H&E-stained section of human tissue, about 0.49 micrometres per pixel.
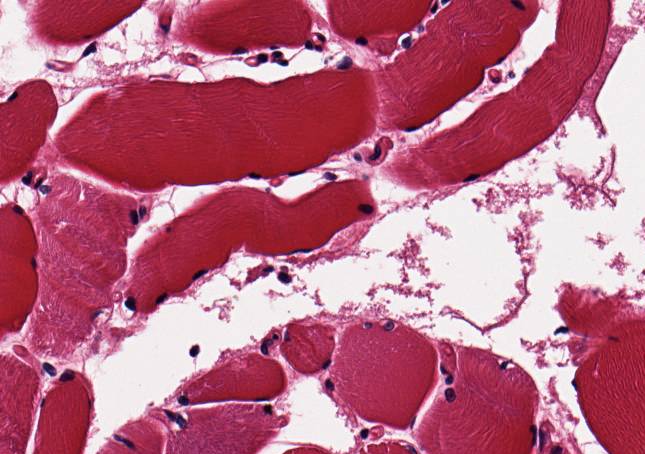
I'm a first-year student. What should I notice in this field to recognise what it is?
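What you are looking at is skeletal muscle. Look first at the nuclei: dark and flattened, they sit at the edges of the fibres.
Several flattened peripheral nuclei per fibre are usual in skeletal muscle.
Now drop your eye to the bottom, where fibres cut across are rounded to polygonal, with nuclei at the rim again.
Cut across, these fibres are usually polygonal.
Their cytoplasm stains a deep, even red with eosin. Between the fibres lie wide pale spaces holding wispy pink strands, the biggest in the right centre.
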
